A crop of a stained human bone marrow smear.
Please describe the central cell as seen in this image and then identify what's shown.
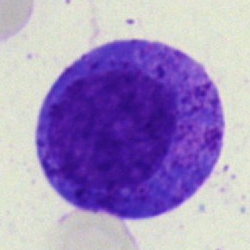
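Let me start with the outline, which is round and smooth. The chromatin looks granular, with darker clumps scattered through it. The widest band of cytoplasm is on the right of the nucleus, and that is also where the scattered dark purple granules show most clearly. So I would call this a promyelocyte.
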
